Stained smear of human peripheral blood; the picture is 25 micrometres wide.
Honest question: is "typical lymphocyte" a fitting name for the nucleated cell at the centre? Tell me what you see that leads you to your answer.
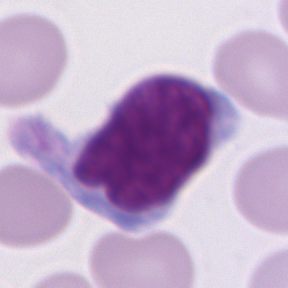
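First, the nucleus: it is oval, about 14 by 10 micrometres, with a small notch on its lower left side and no visible nucleoli. Second, its share of the cell: it fills about 70% of the cell's area. Third, the cytoplasm: it is pale blue, and no vacuoles are seen in it. Fourth, the surroundings: red cells lie close around the cell on several sides. Against the two names, the balance of nucleus and cytoplasm comes first.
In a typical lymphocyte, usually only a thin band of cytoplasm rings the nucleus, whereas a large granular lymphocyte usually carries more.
A nucleus filling about 70% of the cell sits better with the thinner band.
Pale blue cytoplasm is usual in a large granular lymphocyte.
The colour therefore gives no ground against that name. On balance, the name typical lymphocyte fits this cell.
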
